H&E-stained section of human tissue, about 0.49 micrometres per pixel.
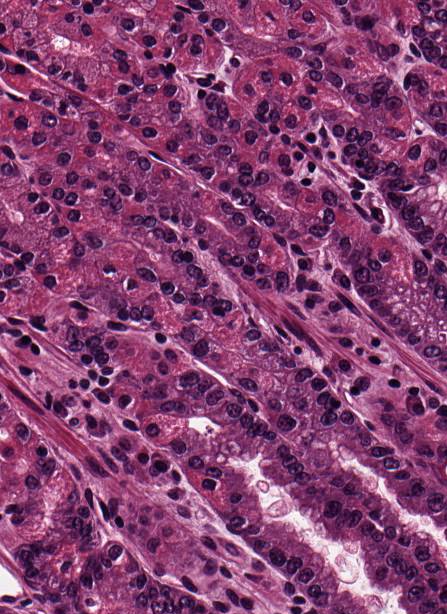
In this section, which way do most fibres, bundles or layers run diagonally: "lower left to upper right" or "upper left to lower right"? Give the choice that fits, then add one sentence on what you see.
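Upper left to lower right. Elongated cords of epithelial cells run diagonally across the field from upper left to lower right.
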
